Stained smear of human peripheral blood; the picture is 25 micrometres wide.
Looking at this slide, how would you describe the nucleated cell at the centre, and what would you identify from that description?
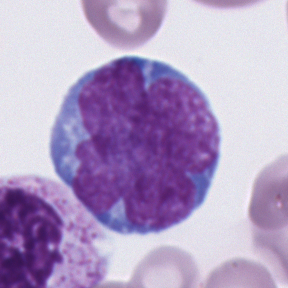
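A round, smooth outline bounds the cell. The nucleus, about 14 micrometres across, fills most of the cell, leaving a narrow rim of cytoplasm that is widest on the left side. The chromatin is finely stippled rather than gathered into coarse dark clumps. This is a myeloblast.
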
